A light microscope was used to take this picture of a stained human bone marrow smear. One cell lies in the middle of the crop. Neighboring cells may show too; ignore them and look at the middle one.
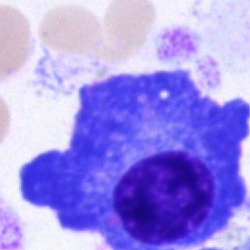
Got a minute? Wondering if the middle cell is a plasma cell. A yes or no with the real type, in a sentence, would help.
Yes, within this crop, the central cell is a plasma cell.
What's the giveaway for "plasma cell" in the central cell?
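The central cell is a plasma cell. Its chromatin is dense and dark purple. The cytoplasm is abundant, covering a much larger area than the nucleus, and it is deep blue. A single small clear vacuole lies in the upper part of the cytoplasm.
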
